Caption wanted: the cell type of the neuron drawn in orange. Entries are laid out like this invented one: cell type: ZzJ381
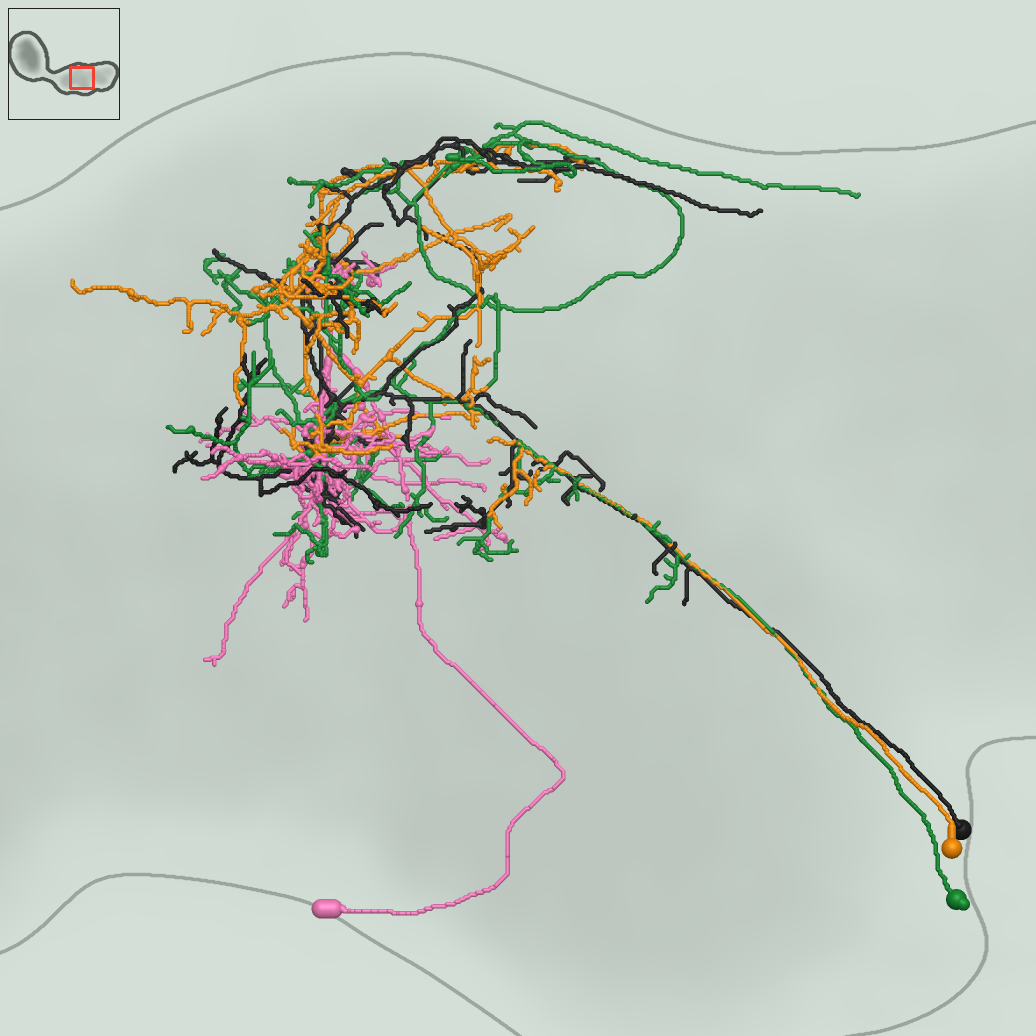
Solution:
cell type: IN12A059_a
